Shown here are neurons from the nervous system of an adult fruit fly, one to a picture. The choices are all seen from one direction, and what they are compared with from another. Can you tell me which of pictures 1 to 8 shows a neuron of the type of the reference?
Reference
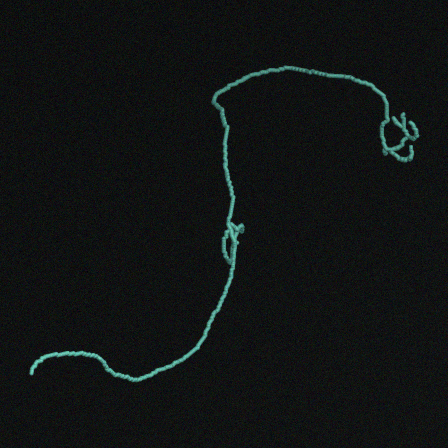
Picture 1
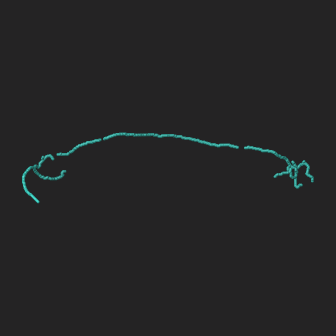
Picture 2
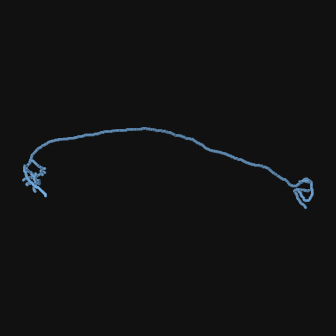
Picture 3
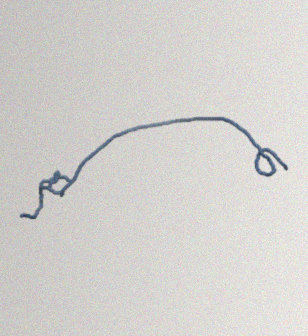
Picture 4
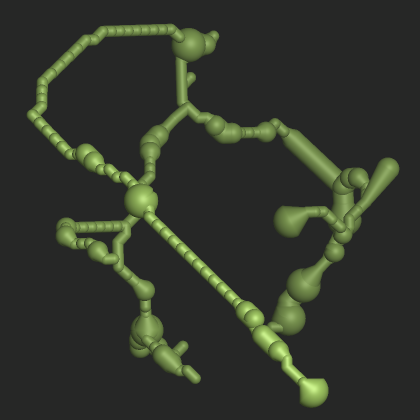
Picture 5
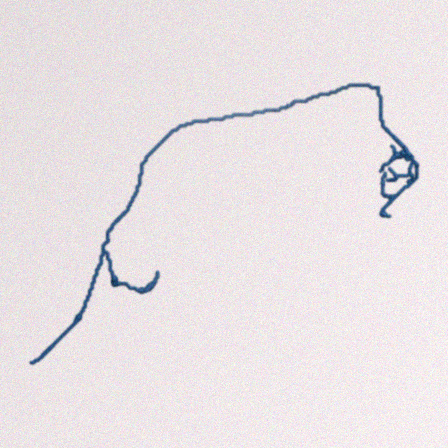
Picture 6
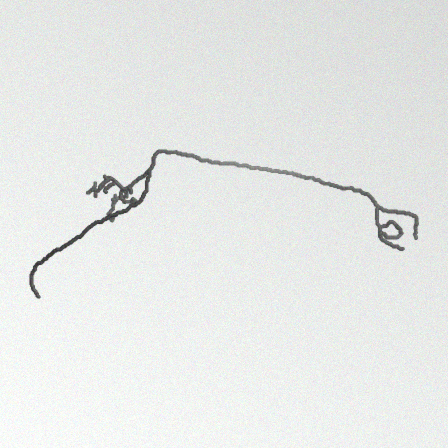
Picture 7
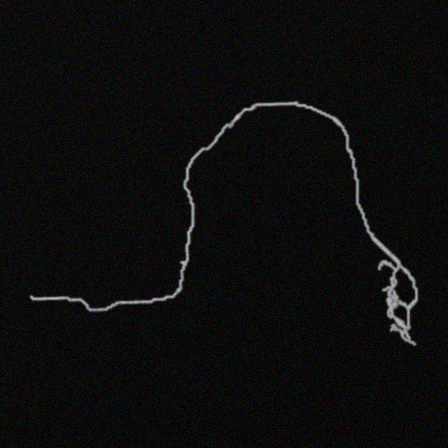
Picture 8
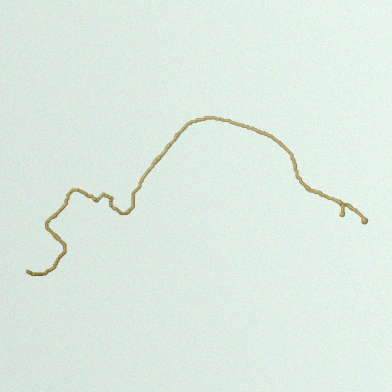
5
